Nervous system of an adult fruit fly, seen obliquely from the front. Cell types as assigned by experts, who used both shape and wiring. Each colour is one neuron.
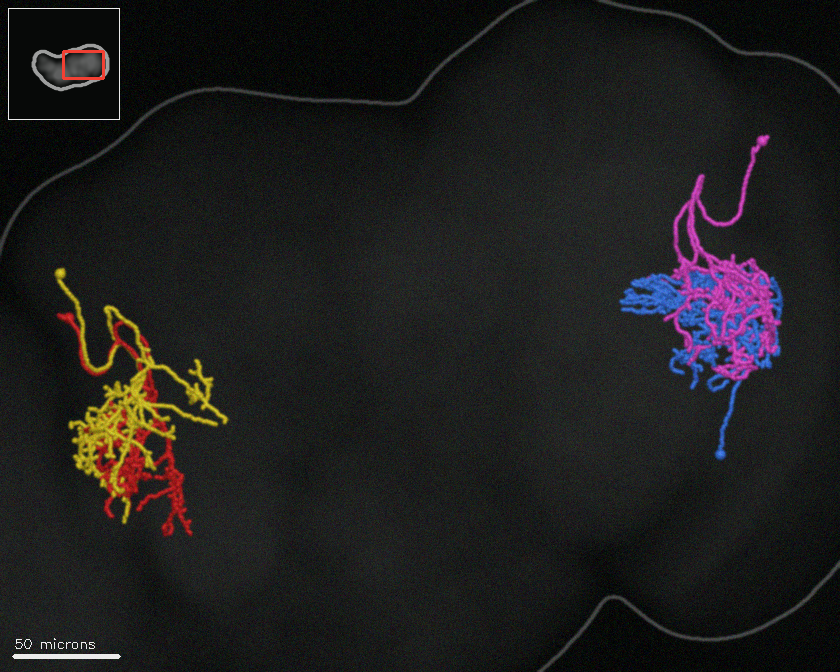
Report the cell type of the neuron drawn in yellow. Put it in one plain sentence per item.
The cell type is AVLP004_b.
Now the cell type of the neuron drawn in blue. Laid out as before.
The cell type is AVLP334.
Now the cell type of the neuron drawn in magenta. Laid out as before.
The cell type is AVLP004_a.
